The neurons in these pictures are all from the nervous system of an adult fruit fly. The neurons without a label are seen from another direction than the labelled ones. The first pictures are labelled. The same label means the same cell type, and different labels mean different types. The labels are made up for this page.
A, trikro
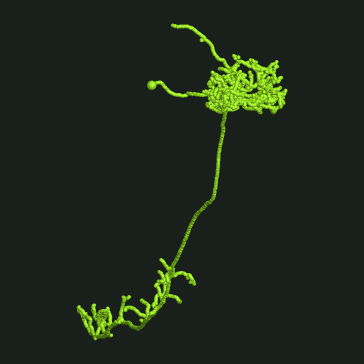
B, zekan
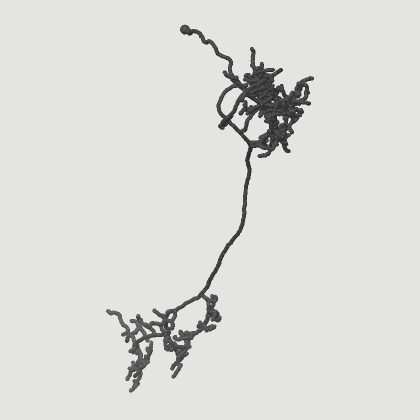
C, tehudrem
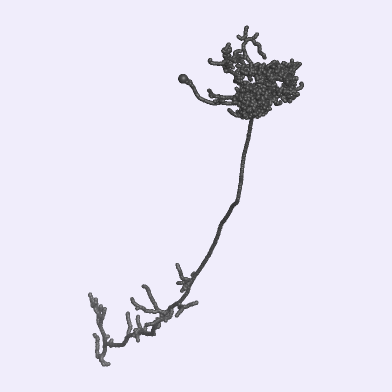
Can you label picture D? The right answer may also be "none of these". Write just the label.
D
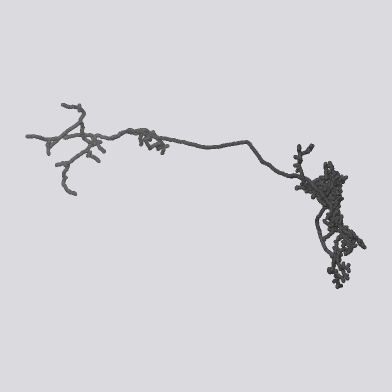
none of these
